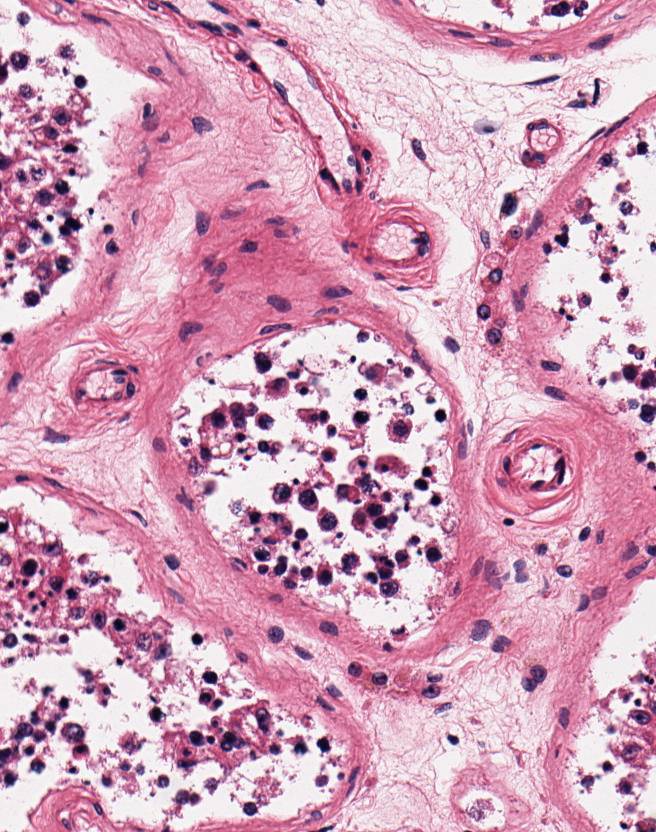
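Testis. Large rounded tubular profiles separated by interstitium; one whole profile central, others cut off at the edges. Each is bounded by a thick, layered, pink fibrous wall containing flattened, spindle-shaped nuclei parallel to the lumen. Small vessels with thick concentric pink walls and narrow lumens lie in the interstitium, one either side of the central tubule.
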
